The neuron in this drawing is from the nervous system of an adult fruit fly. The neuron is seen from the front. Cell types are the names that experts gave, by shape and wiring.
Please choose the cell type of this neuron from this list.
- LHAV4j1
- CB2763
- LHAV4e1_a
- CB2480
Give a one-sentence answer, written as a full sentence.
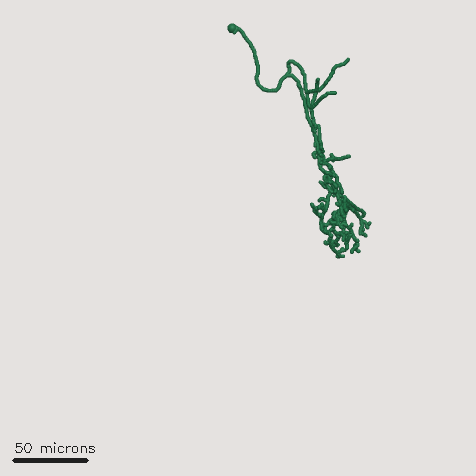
The cell type carried by this neuron is CB2763.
